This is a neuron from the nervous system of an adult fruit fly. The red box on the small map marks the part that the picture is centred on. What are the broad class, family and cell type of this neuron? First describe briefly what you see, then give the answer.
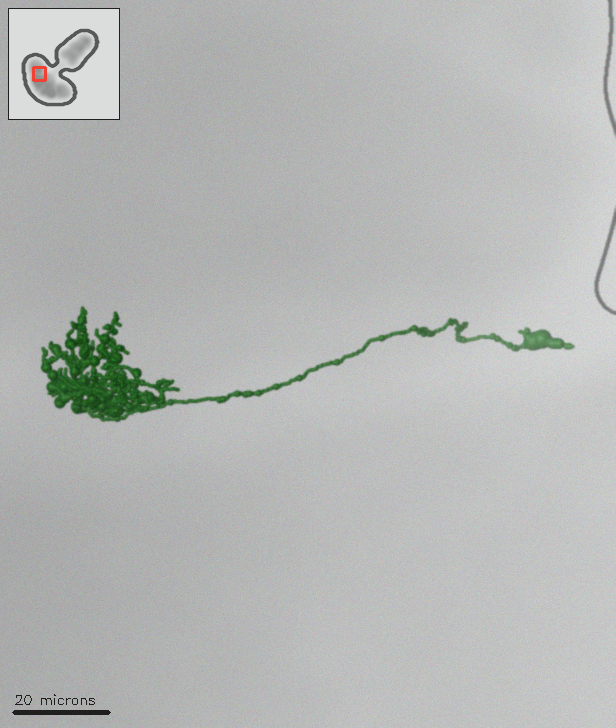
It is in the brain and does not reach the nerve cord. From left to right in the picture it spans about 110 microns. The picture shows dozens of branch ends. Its broad class is optic-lobe intrinsic neuron. Its family is Li. The cell type is Li14.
